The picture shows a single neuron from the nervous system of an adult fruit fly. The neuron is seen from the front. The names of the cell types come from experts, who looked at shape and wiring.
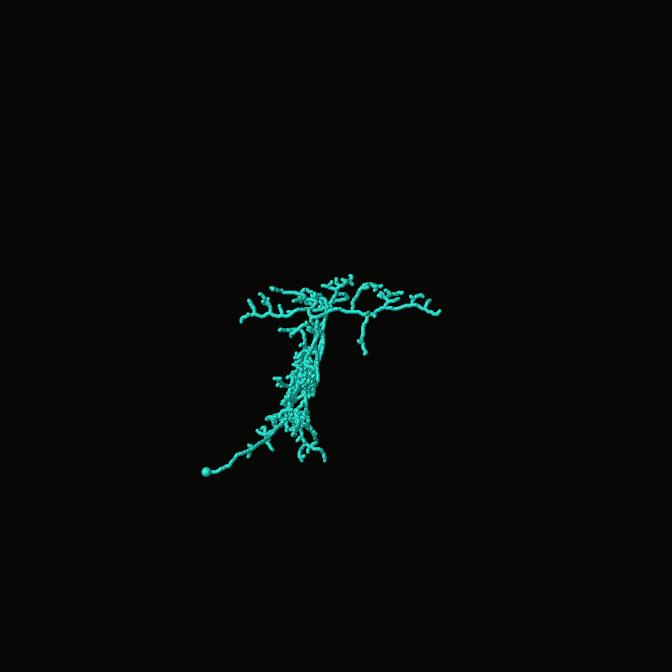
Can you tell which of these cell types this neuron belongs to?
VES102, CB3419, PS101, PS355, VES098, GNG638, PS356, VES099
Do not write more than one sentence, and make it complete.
Of the cell type VES099 is this neuron.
